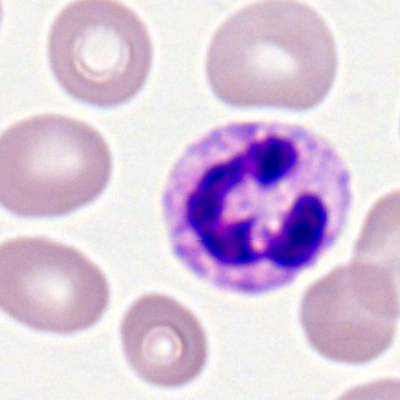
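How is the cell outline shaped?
Round.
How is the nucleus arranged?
It is divided into several lobes joined together, which curve around a pale central area of cytoplasm.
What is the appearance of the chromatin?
Dark purple and clumped.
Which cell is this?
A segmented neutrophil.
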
